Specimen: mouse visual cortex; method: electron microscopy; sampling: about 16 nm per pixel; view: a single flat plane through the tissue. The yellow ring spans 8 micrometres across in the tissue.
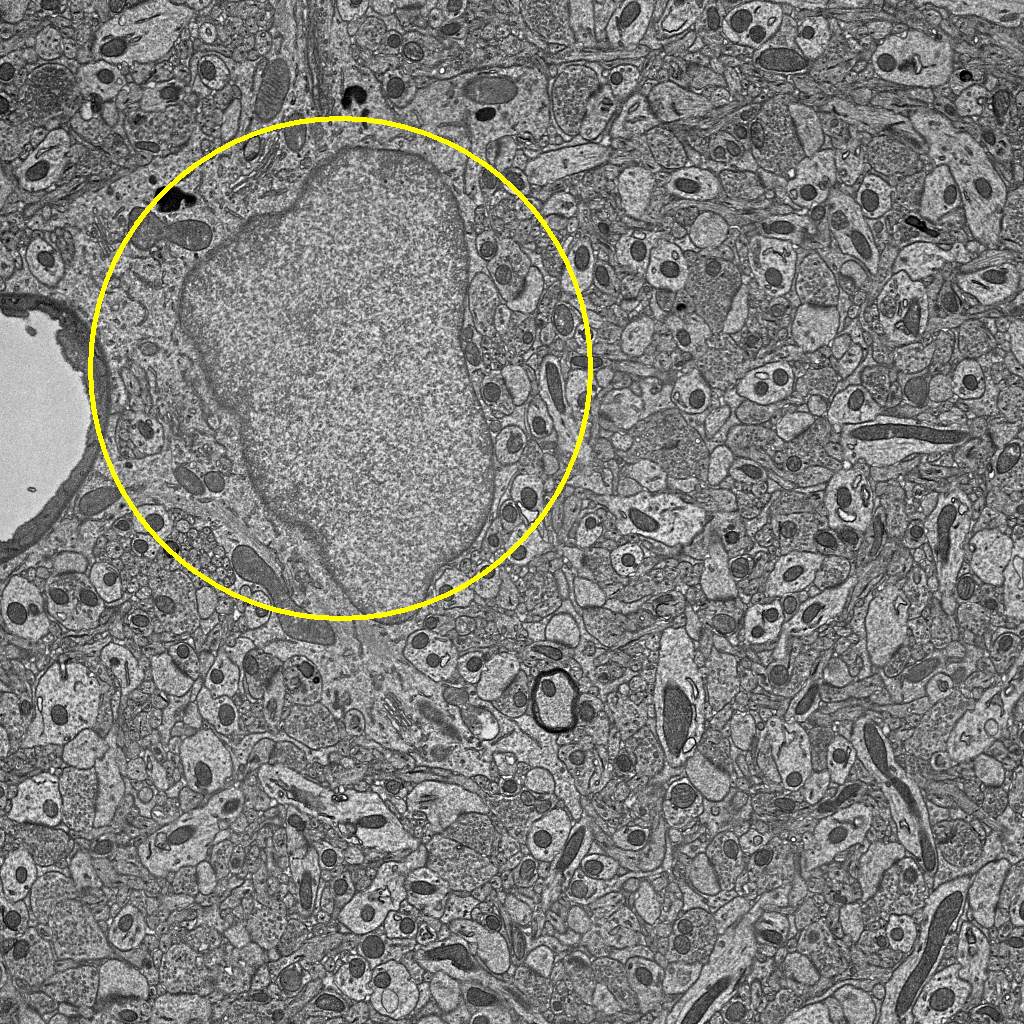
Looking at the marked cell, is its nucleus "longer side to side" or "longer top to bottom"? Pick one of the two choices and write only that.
Longer top to bottom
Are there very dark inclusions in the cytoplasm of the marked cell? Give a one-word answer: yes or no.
Yes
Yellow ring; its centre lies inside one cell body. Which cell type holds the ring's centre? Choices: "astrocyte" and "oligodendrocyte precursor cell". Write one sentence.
At the centre of the ring sits an astrocyte.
